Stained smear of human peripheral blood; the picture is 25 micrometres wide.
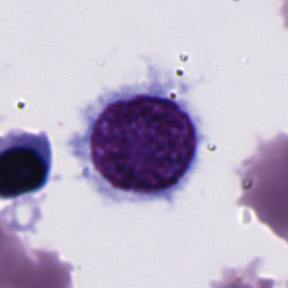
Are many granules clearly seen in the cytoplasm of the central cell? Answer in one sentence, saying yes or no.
No, this cell has a cytoplasm without visible granules.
